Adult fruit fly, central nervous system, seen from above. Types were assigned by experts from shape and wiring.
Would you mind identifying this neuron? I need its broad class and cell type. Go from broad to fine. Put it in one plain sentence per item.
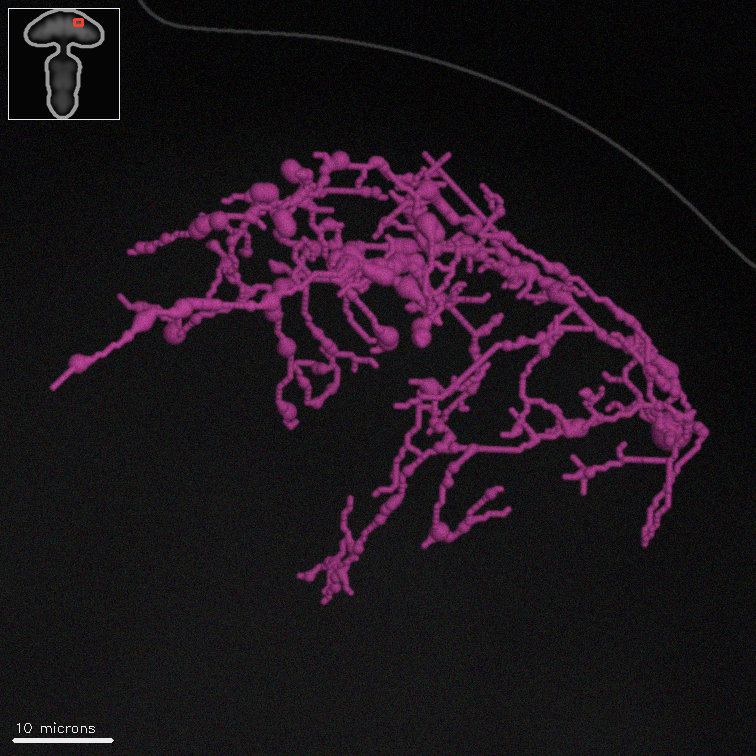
A central-brain intrinsic neuron, type AVLP385.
